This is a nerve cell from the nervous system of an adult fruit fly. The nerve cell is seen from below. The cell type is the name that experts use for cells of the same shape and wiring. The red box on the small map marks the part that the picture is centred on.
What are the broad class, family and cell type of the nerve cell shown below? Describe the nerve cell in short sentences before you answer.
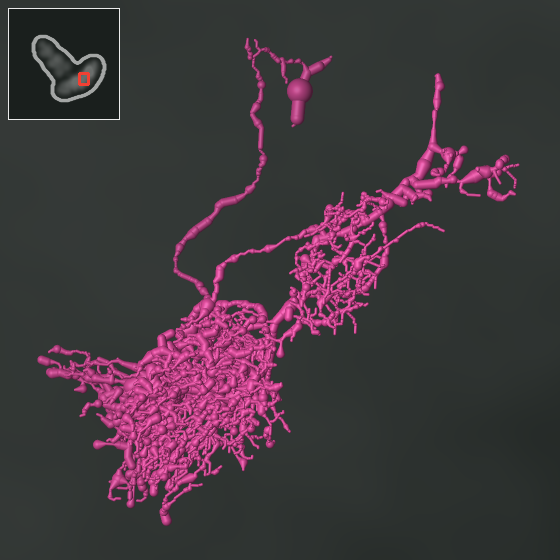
The cell body can be seen at the top of the picture. In this view it is about as wide as it is tall. This is a central-brain intrinsic neuron. The family is MBON. It is of cell type MBON03.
